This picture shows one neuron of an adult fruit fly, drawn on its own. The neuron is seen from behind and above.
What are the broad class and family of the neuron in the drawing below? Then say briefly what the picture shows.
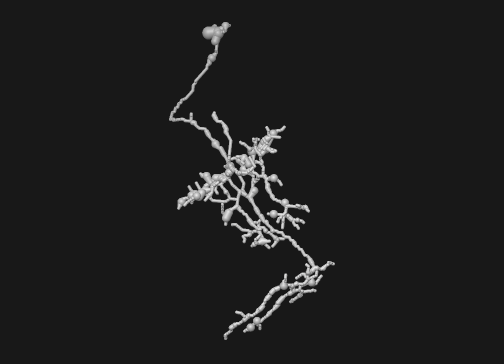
It is an optic-lobe intrinsic neuron. The family is Mi. The cell body is at the top of the picture. Dozens of branch ends can be seen.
